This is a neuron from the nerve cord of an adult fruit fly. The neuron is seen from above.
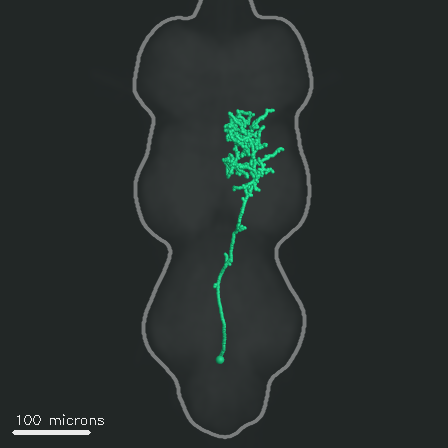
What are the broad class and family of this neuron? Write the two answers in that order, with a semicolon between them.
nerve-cord intrinsic neuron; hemilineage 06B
